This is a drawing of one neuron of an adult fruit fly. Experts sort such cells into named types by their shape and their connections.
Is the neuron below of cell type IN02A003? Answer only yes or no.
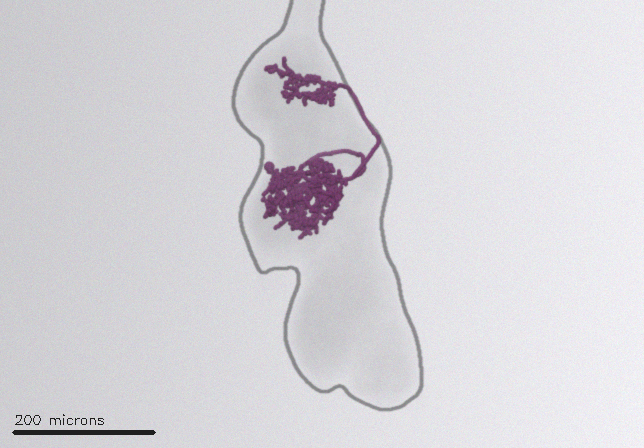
yes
